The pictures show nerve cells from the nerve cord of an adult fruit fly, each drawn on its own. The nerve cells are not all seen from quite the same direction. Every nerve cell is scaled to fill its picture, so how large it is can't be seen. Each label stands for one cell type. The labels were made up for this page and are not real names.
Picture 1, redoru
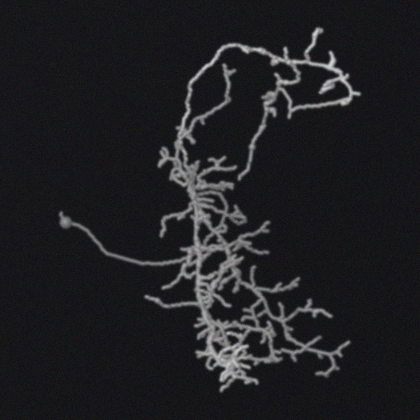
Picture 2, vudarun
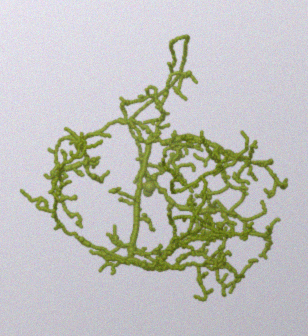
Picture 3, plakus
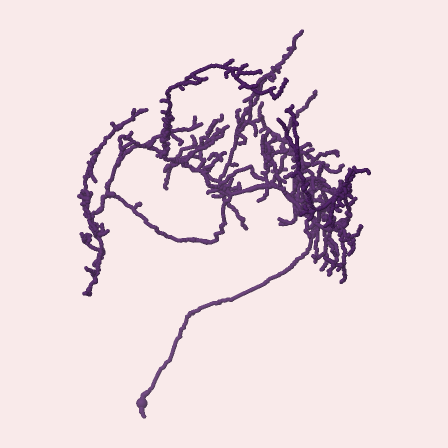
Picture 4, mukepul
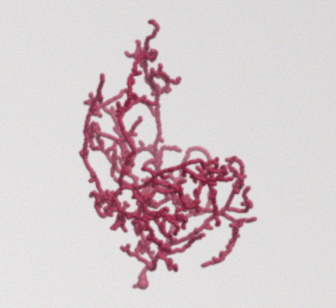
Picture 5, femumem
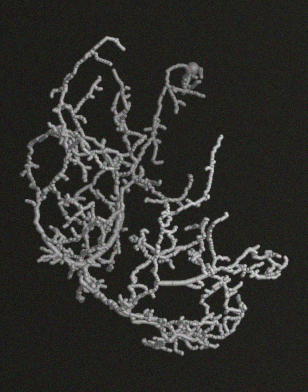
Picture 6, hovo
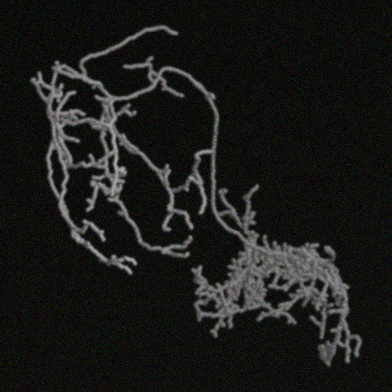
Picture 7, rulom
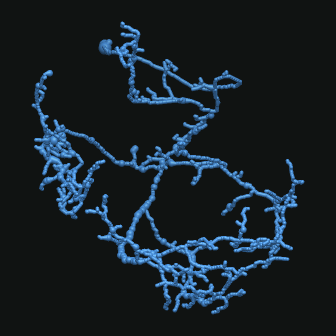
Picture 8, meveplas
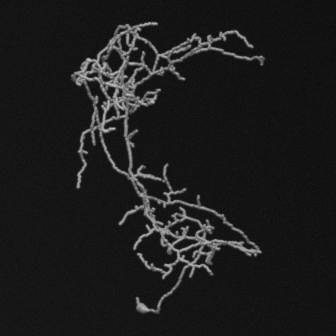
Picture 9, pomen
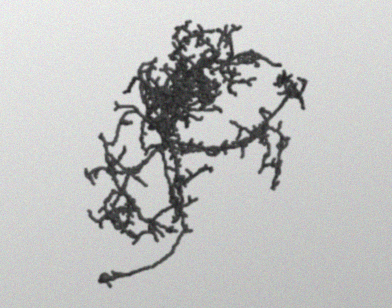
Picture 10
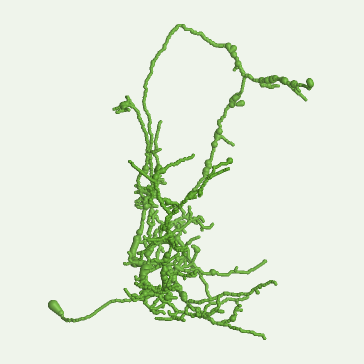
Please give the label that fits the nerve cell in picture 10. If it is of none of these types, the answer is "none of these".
redoru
